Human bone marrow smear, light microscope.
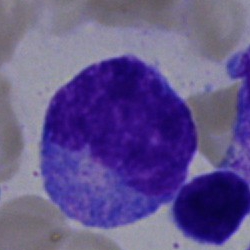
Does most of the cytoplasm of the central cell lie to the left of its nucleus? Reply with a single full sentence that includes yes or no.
Yes, the cell has its nucleus set toward the right.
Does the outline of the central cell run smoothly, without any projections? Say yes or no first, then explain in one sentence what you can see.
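Yes. The cell surface has no projections or blebs.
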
